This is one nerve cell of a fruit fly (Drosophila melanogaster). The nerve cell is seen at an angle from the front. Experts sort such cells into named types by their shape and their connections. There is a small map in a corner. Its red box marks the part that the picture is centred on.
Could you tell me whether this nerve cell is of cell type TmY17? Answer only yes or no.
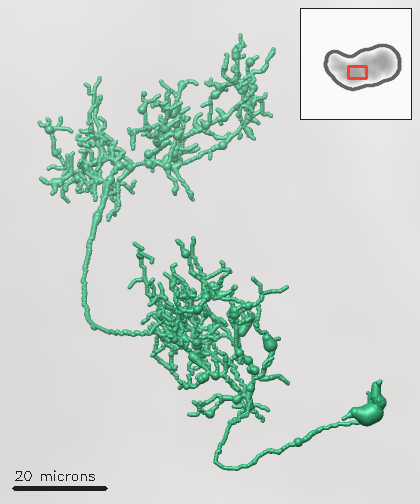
no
